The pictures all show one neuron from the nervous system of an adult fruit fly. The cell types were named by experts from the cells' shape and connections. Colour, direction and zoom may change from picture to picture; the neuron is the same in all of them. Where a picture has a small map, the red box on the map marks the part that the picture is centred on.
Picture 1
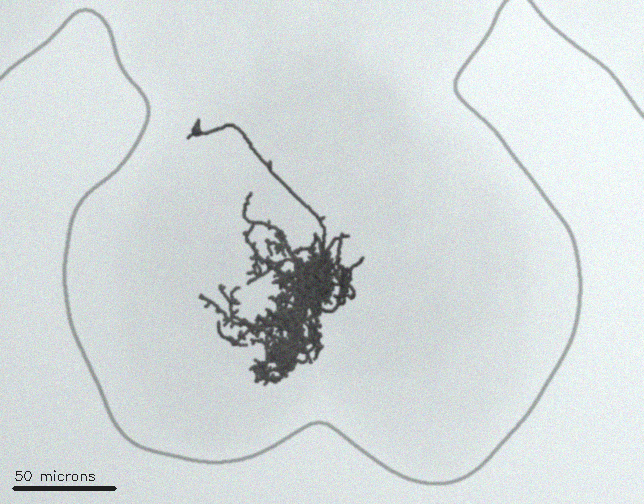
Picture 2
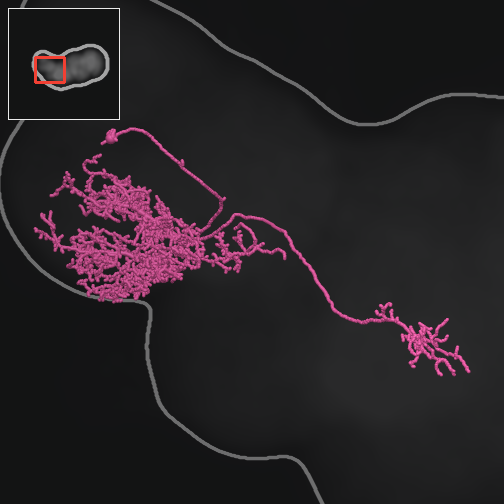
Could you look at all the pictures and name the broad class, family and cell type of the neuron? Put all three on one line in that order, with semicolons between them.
nerve-cord intrinsic neuron; hemilineage 23B; IN23B007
